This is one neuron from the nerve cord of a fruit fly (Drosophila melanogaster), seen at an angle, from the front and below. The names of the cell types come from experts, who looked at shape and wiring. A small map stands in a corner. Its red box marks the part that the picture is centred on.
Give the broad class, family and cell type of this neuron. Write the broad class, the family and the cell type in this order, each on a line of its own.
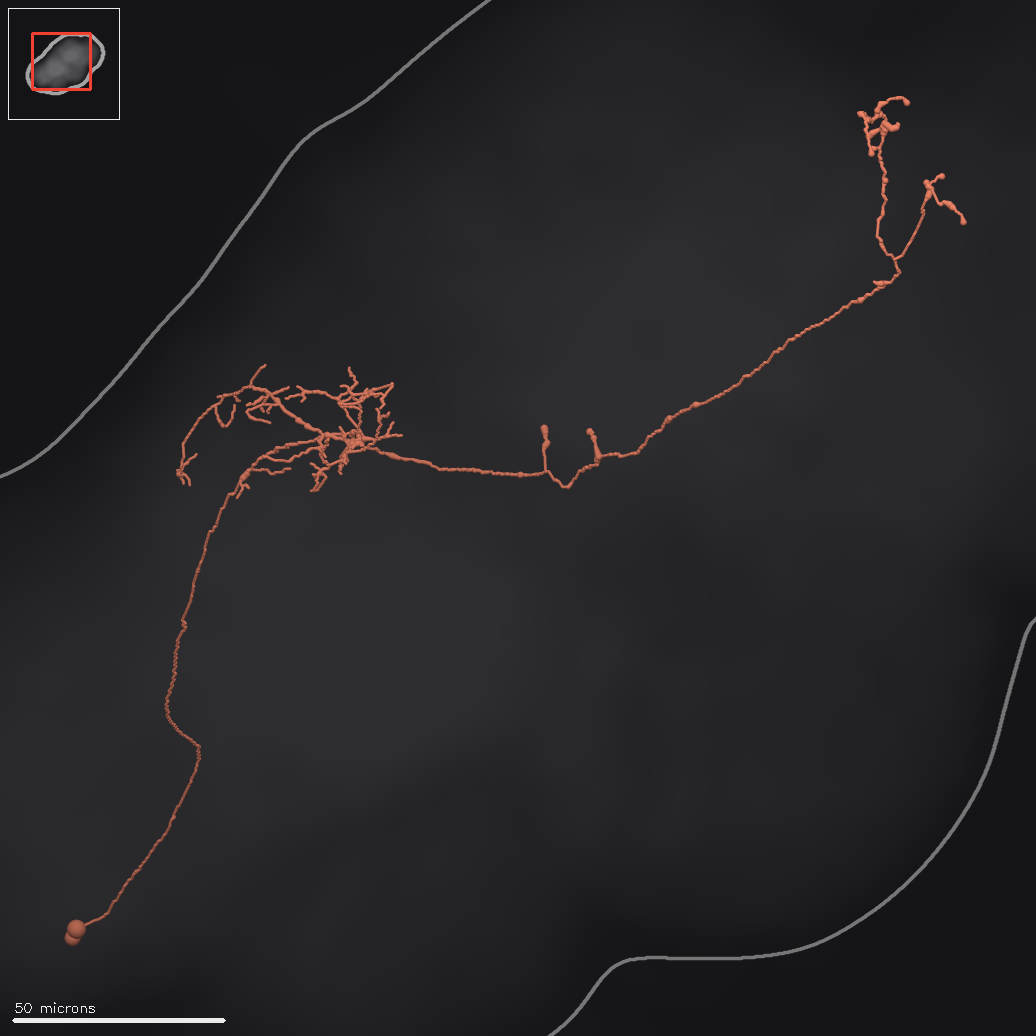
nerve-cord intrinsic neuron
hemilineage 06A
IN06A083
